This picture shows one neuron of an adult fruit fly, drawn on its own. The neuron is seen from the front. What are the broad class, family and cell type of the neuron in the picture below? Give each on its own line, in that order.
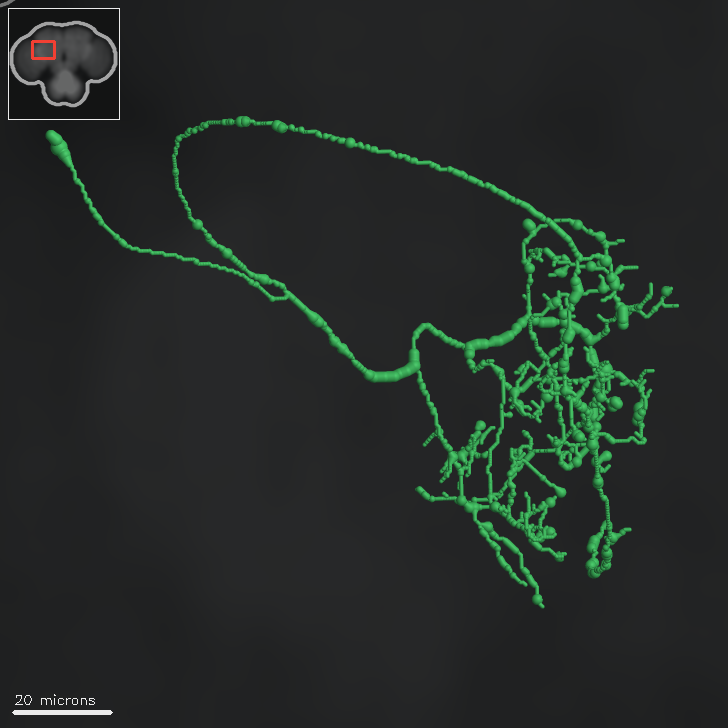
central-brain intrinsic neuron
hemilineage SLPa&l1_lateral
PLP037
